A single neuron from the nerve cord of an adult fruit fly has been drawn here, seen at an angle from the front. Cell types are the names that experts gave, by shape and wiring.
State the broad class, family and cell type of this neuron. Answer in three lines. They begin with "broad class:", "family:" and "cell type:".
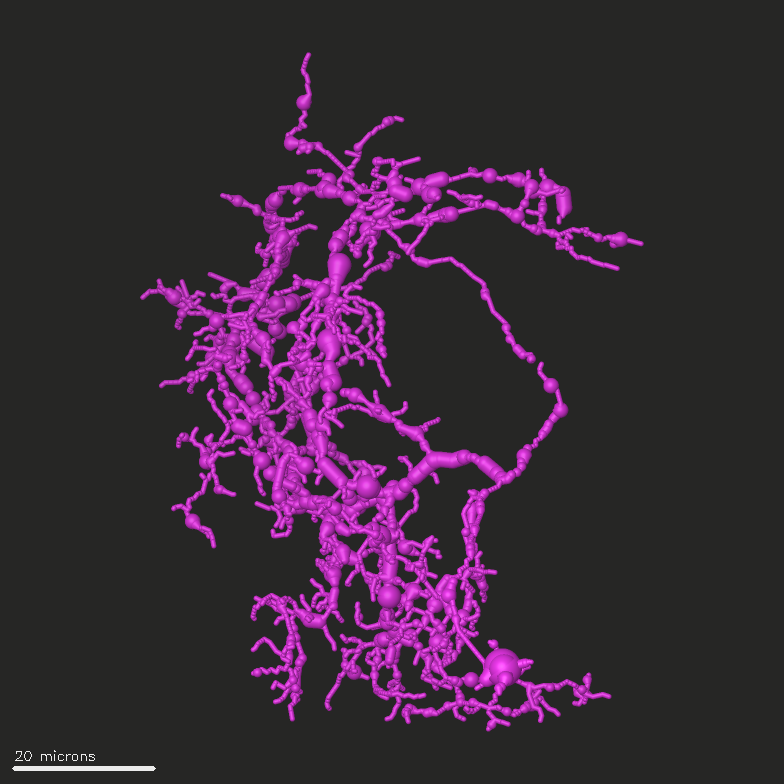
broad class: nerve-cord intrinsic neuron
family: hemilineage 16B
cell type: IN16B045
